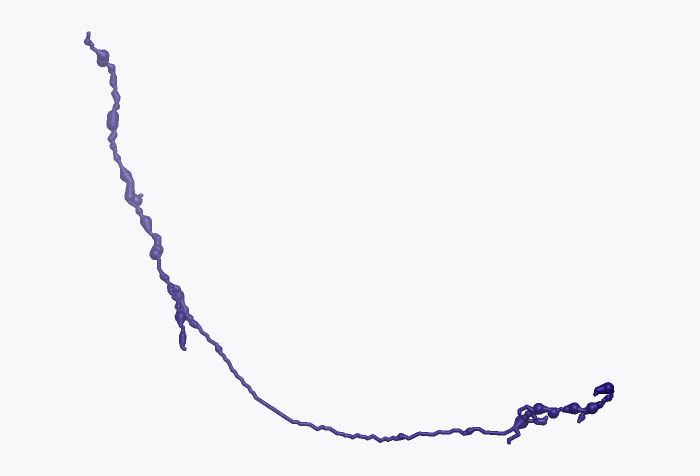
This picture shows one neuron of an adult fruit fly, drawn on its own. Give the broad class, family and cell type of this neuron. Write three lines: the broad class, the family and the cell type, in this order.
sensory neuron entering the nerve cord
class mechanosensory tactile
SNta32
